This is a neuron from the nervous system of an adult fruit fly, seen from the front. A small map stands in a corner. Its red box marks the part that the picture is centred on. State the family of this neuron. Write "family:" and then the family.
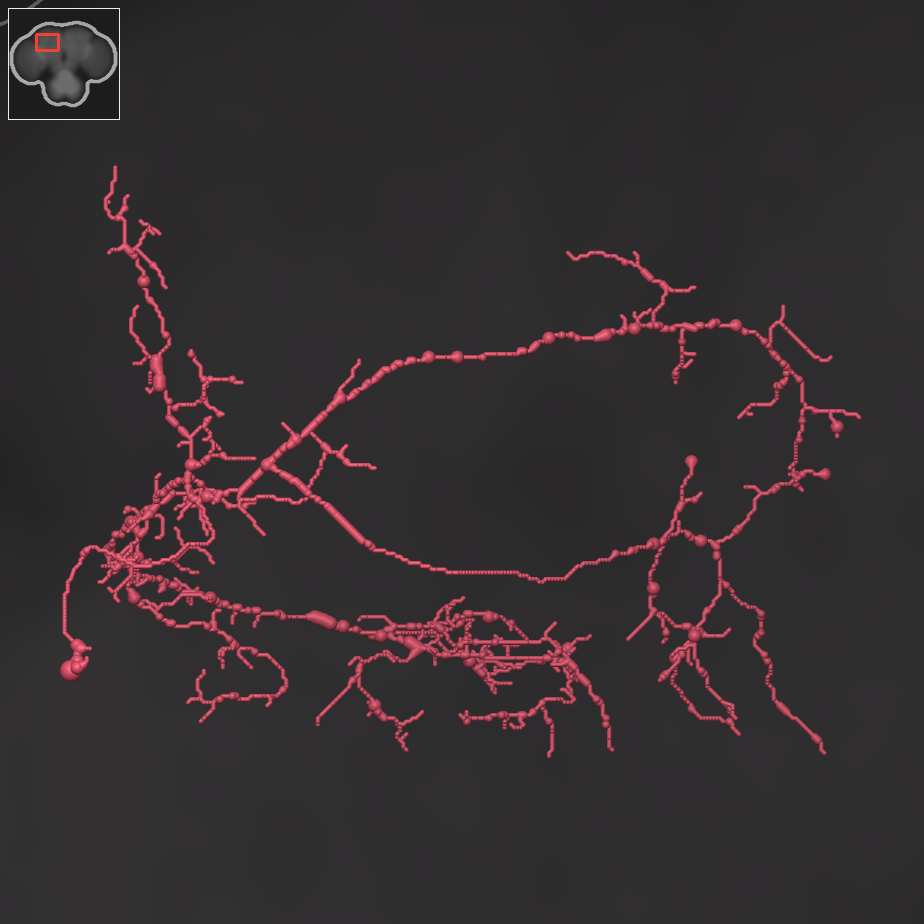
family: hemilineage SLPa&l1_anterior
